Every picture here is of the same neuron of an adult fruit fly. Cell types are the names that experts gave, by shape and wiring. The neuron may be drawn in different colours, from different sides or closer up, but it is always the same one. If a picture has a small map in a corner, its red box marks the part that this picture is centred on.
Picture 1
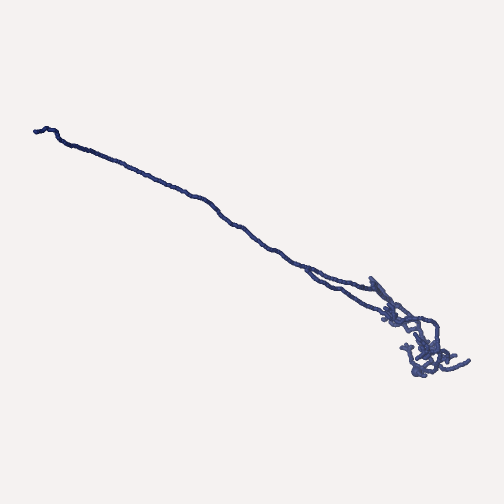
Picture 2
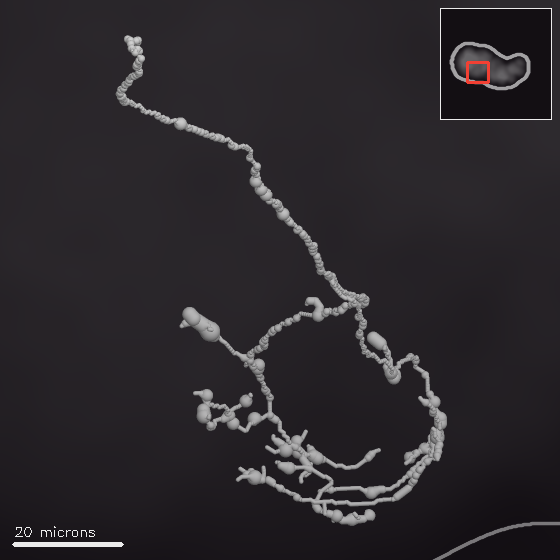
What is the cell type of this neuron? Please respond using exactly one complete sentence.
This neuron falls under the cell type BM.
